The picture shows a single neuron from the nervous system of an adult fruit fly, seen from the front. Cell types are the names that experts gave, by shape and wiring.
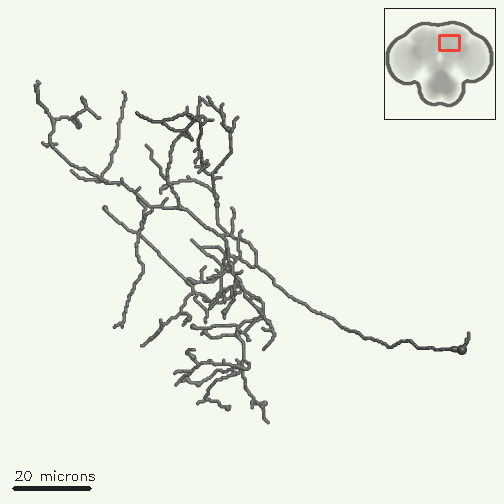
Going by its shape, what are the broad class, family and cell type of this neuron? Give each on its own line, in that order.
central-brain intrinsic neuron
hemilineage EBa1
CB2784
